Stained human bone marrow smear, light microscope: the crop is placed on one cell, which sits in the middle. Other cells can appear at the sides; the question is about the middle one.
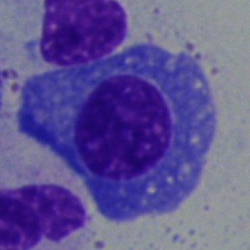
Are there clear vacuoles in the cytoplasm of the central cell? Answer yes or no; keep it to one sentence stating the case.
Yes, at least one clear vacuole is visible in the cytoplasm of this cell.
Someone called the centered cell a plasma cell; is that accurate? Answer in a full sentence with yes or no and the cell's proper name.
Yes, the centered cell in this field is a plasma cell.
